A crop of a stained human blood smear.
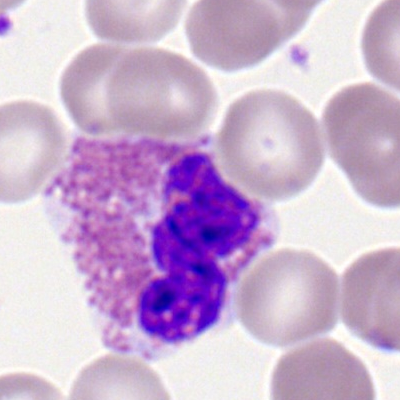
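Eosinophil, with its nucleus set toward the right side of the cell. I notice the chromatin is dark purple and coarsely clumped. The cytoplasm looks packed with round pink-orange granules, coarse and fairly even in size.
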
